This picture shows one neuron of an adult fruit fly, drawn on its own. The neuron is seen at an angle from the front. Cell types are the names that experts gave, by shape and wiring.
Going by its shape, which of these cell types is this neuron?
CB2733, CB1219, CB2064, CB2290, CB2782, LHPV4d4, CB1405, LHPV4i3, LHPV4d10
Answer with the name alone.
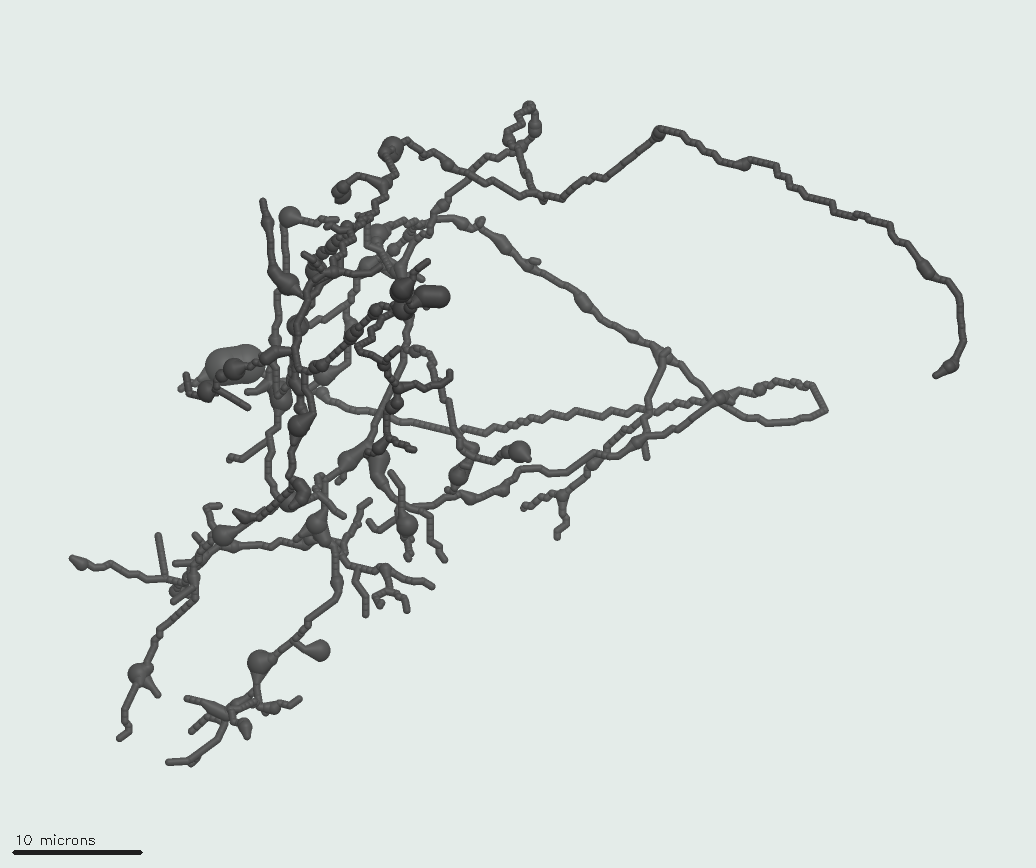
CB2290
